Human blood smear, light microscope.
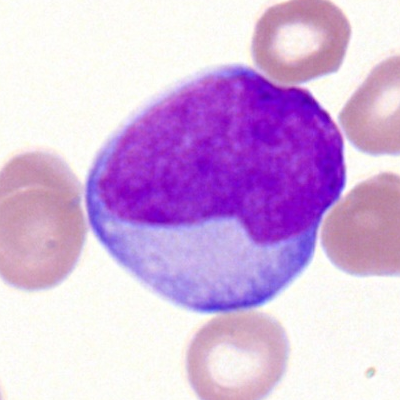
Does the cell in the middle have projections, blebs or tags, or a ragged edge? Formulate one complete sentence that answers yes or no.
No, the outline of the cell is not ragged or frayed; it is smooth.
